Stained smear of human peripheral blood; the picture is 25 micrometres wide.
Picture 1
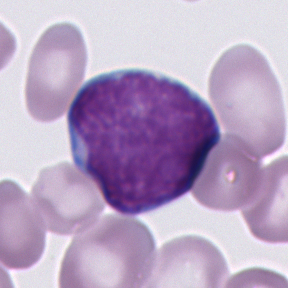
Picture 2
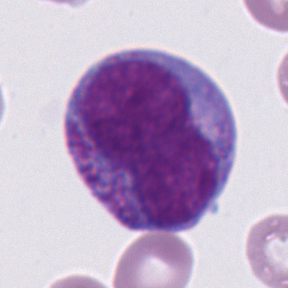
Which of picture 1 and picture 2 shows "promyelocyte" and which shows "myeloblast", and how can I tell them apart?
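Picture 1 shows a myeloblast; picture 2 shows a promyelocyte.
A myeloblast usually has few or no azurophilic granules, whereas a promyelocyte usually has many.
In picture 2, fine purplish granules are scattered through the cytoplasm, most plainly on the left side. The myeloblast is about 13 micrometres across, its nucleus filling about 90% of the cell's area; the promyelocyte is about 16 micrometres across, its nucleus filling about 70%. The myeloblast's single unlobed nucleus is bordered by only a thin blue rim, widest at the left edge, while the promyelocyte's cytoplasm is bluish-grey, with a pale, clearer zone on the right beside the nucleus. Both show finely granular chromatin without coarse dark clumps, evenly spread in the myeloblast.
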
